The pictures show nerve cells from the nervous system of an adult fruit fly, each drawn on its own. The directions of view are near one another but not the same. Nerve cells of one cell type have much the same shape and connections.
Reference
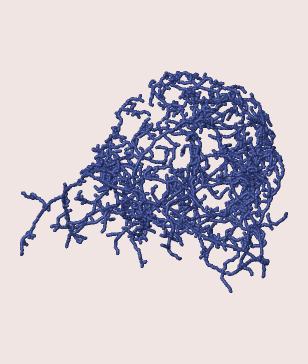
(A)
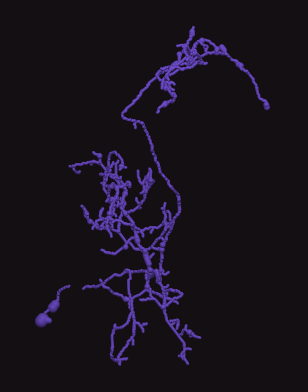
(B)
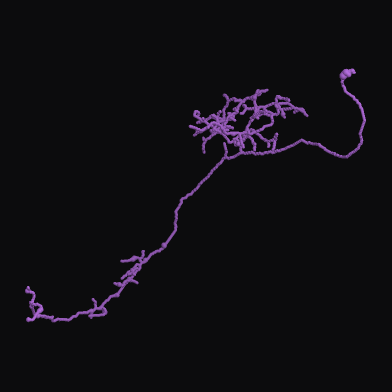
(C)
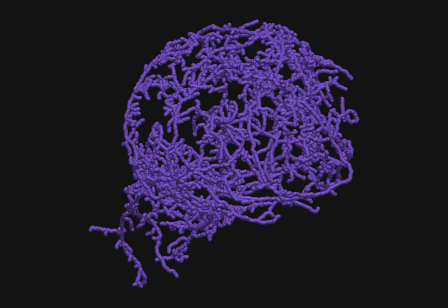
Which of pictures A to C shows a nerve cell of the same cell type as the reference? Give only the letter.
C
